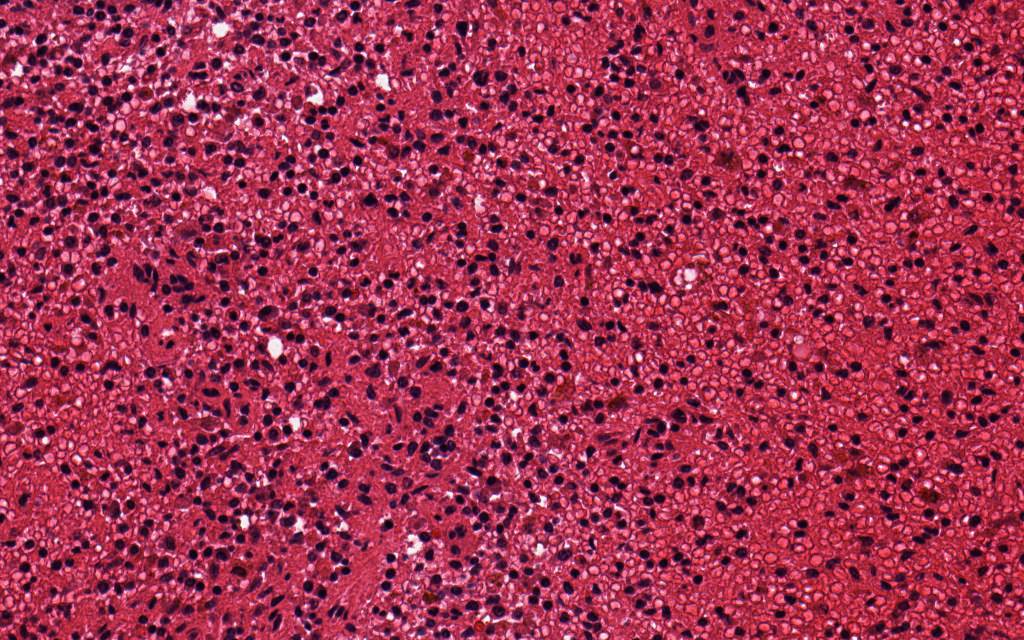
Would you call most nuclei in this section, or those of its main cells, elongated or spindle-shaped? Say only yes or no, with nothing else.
No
